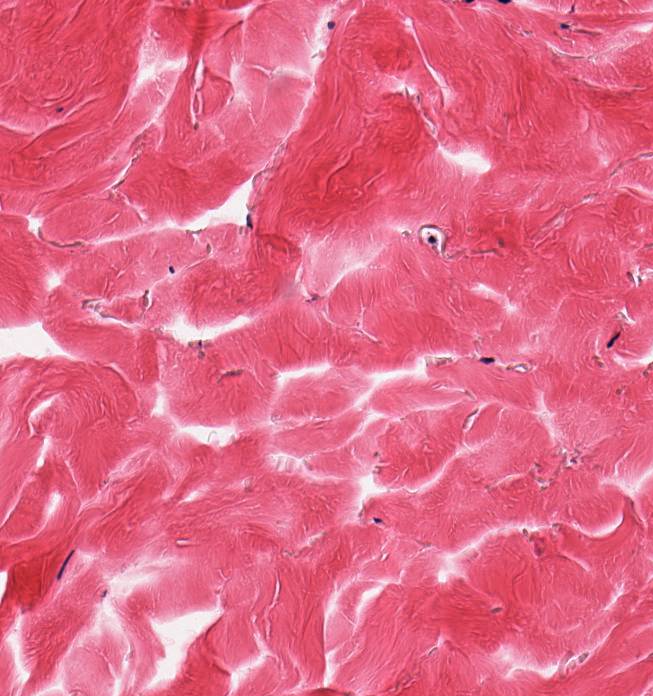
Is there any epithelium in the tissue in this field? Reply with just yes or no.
No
